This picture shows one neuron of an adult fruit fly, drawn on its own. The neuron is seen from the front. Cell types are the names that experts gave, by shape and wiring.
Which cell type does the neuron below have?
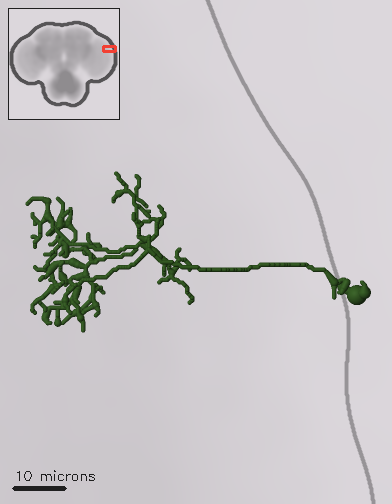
Dm10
